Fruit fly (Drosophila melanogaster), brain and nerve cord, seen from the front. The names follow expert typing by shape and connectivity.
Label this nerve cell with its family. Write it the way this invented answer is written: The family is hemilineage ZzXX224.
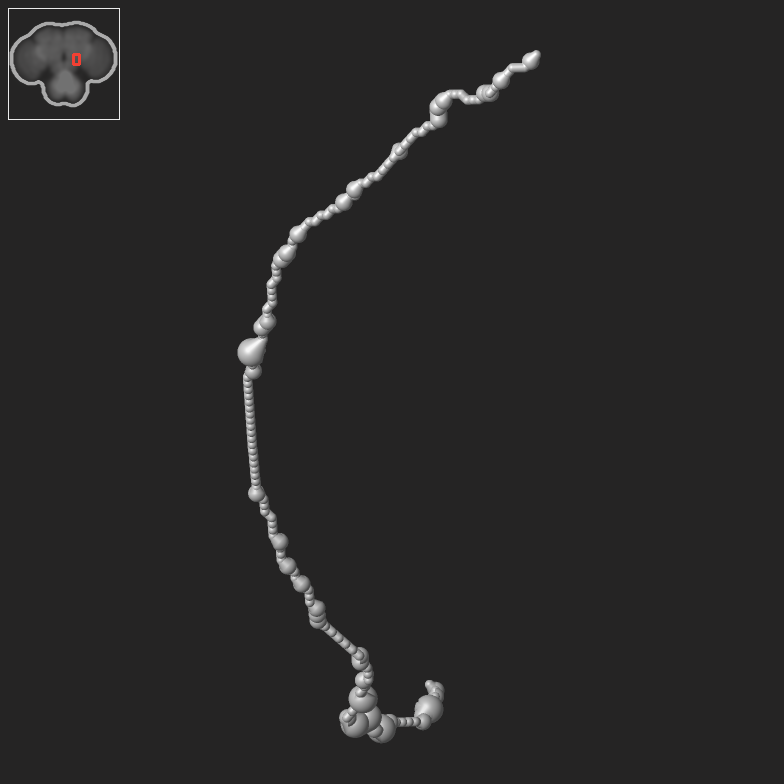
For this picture: The family is class mechanosensory.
